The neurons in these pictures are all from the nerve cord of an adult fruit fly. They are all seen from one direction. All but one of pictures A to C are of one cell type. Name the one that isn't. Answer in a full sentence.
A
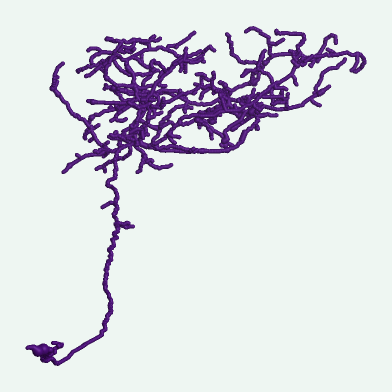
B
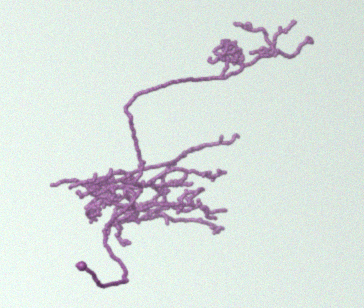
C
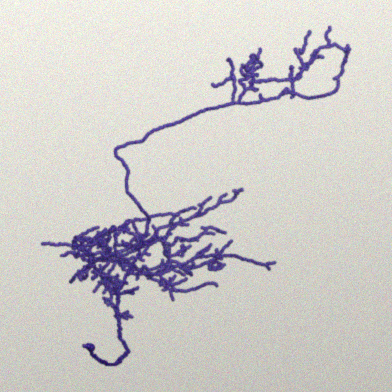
The neuron in picture A is of another cell type than the rest.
